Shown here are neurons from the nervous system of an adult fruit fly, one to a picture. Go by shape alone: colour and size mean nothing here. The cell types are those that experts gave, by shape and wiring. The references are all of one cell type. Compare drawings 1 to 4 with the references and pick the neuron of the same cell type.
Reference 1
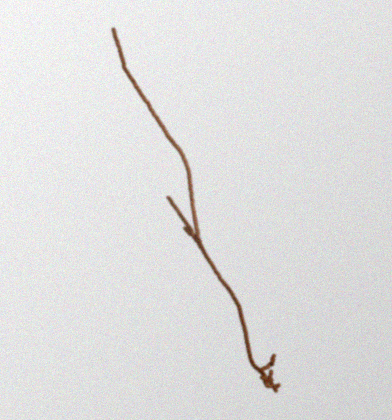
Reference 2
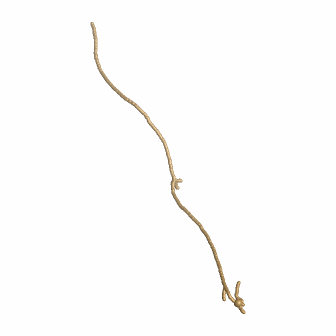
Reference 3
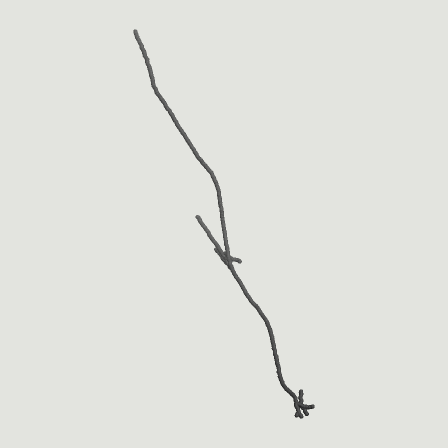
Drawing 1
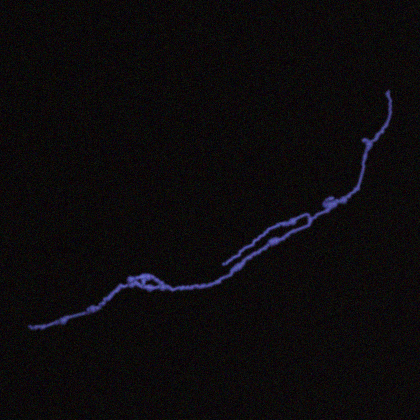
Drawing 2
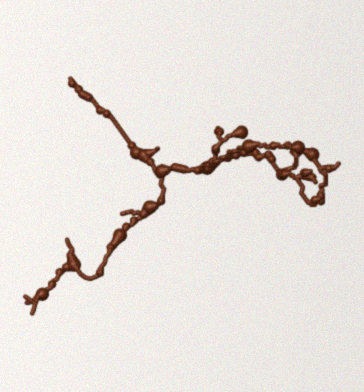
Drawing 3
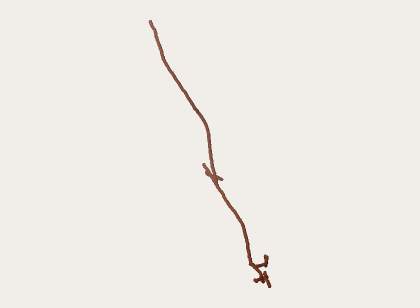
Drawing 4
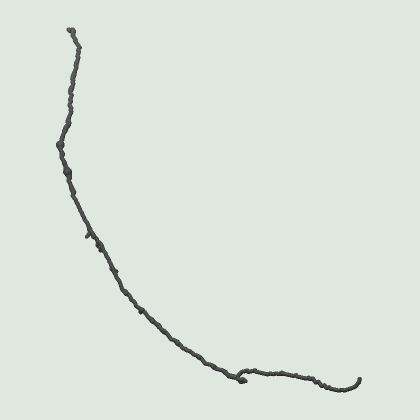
Drawing 3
